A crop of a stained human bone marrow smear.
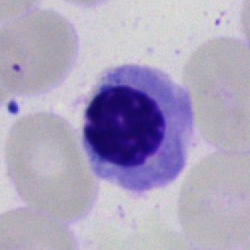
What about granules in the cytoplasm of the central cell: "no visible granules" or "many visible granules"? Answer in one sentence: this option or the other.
What its cytoplasm shows is an absence of visible granules.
